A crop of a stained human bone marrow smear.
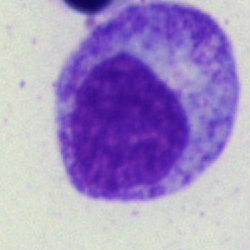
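Myelocyte in the centre of a stained human bone marrow smear. The cell outline is roughly round, with a smooth edge. The cytoplasm is abundant and stains blue-purple, with a pale clear zone beside the nucleus on its upper right side. Darker purple granular specks are scattered through the cytoplasm and are most visible toward the cell edge.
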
